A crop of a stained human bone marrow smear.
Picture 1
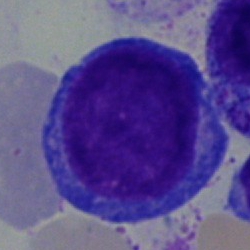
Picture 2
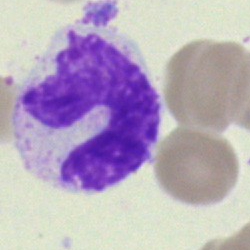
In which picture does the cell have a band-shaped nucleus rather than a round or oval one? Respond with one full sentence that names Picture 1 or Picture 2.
Picture 2 is the one where the nucleus is a curved band without separate lobes.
